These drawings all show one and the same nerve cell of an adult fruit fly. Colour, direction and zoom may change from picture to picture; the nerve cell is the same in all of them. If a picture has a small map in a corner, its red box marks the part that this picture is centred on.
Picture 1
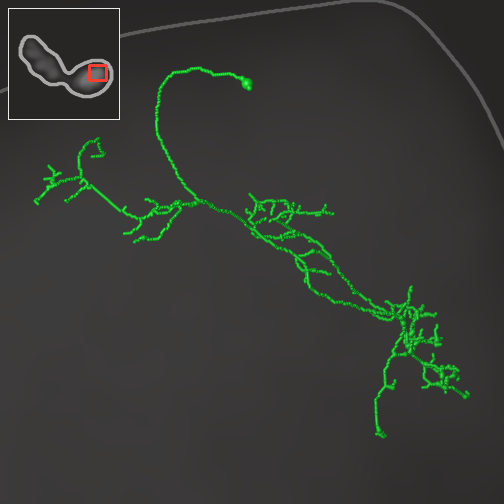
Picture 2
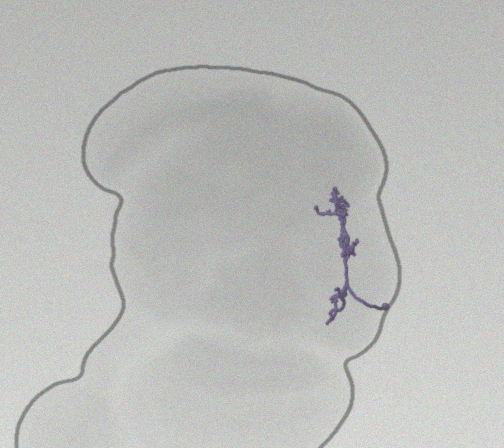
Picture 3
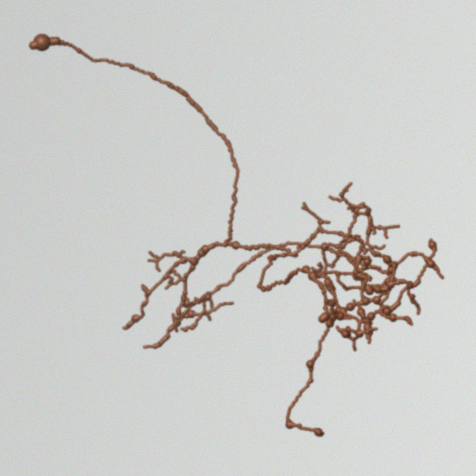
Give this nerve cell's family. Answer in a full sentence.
The family is hemilineage SLPad1_posterior.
